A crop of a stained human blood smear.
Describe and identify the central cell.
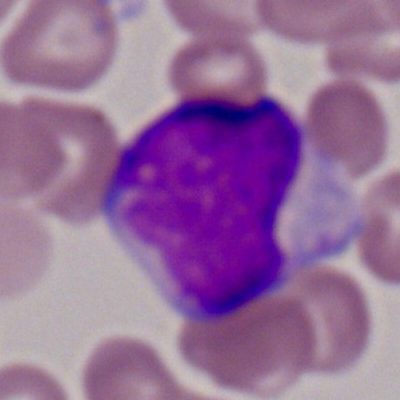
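Most of the cell is taken up by a nucleus that stains deep purple. The cytoplasm is scant and pale blue. This cell is a myeloblast.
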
